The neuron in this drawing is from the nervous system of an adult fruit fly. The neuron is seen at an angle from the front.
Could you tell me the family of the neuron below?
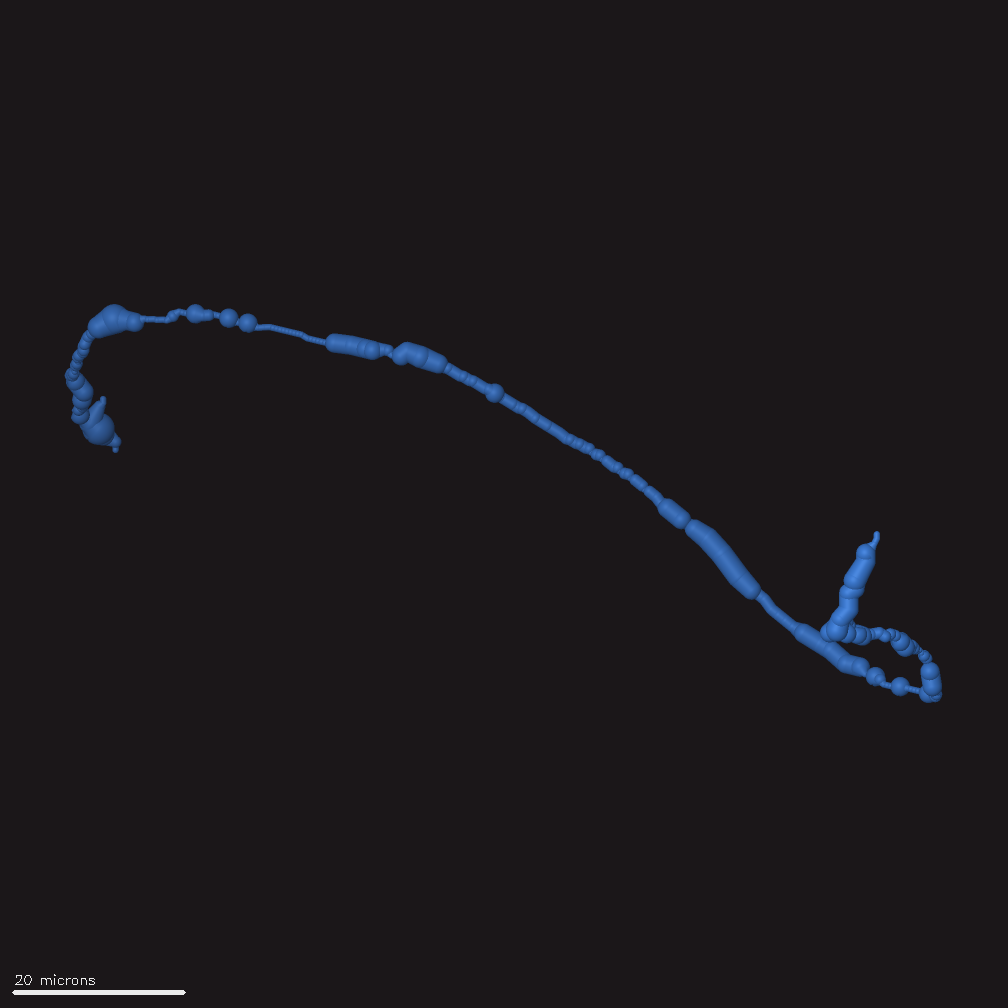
class visual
